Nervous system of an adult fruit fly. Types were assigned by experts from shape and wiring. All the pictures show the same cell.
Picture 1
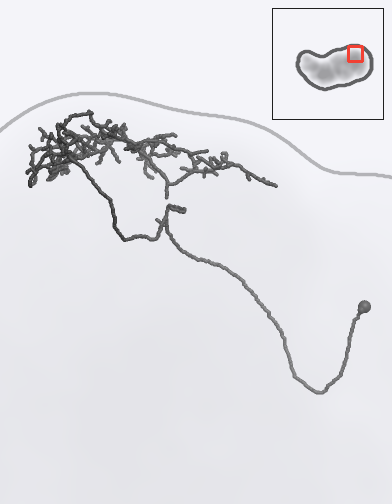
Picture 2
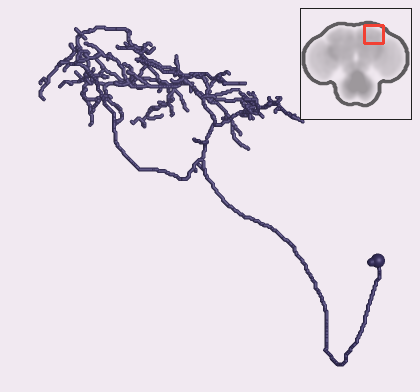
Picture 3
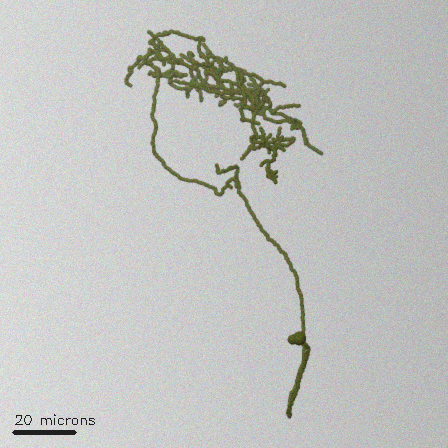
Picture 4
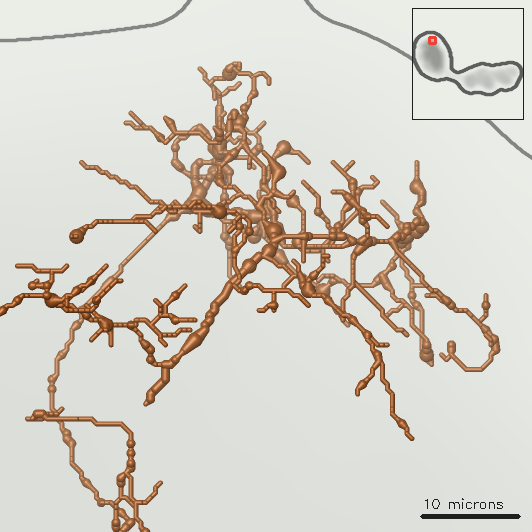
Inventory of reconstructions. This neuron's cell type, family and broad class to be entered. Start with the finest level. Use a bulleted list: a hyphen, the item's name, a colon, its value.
- cell type: CB1608
- family: hemilineage SLPal3_and_SLPal4_dorsal
- broad class: central-brain intrinsic neuron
